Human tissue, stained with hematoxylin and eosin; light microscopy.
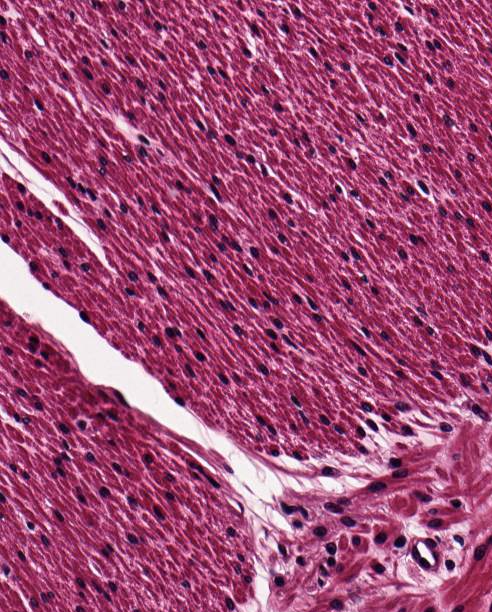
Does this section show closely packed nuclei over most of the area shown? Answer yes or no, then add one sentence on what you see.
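Yes. Most of the field is filled by densely packed elongated cells lying parallel to one another in broad bundles.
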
